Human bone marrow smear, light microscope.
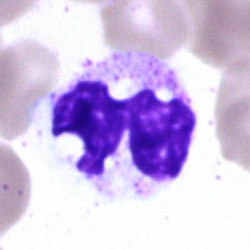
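Segmented neutrophil in the middle of a stained bone marrow smear. First, the outline is roughly round; second, the chromatin is dark purple and coarsely clumped; third, no nucleoli can be seen in the nucleus.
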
